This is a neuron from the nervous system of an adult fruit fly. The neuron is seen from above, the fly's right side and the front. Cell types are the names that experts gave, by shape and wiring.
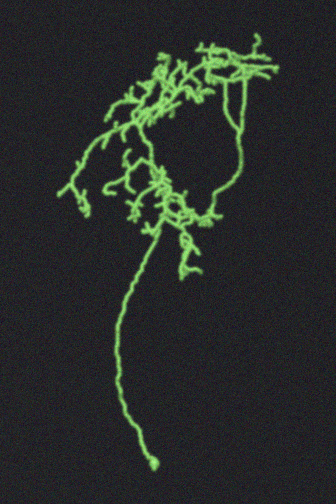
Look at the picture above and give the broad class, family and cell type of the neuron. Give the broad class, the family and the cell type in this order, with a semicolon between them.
central-brain intrinsic neuron; hemilineage SLPal3_and_SLPal4_dorsal; CB4122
